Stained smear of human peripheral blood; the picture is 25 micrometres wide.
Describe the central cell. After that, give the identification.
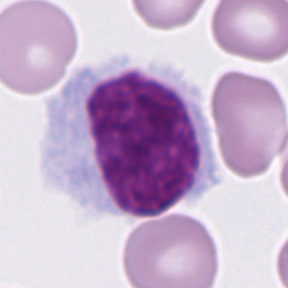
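The outer margin of the cytoplasm appears ragged and fuzzy, not smooth, and the cytoplasm itself is a pale grey-blue. Within the nucleus, the chromatin is dark purple and coarsely clumped, and no nucleoli can be seen. The central cell is a hairy cell.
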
